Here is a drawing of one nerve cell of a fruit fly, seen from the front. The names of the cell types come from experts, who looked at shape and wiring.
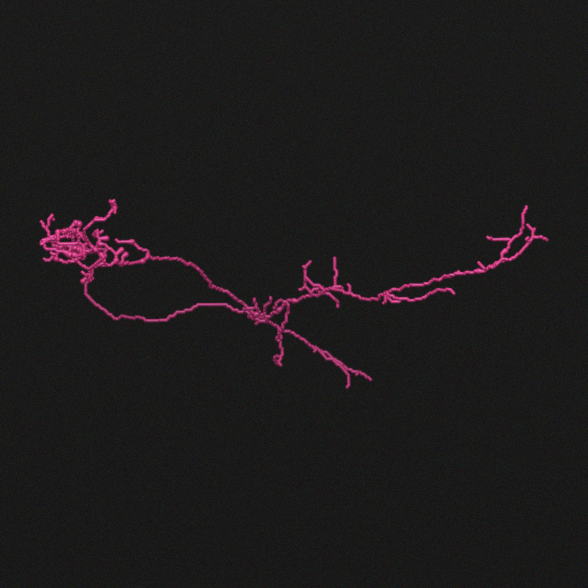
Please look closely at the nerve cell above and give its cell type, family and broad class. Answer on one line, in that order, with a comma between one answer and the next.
SMP317, hemilineage DM3_dorso_lateral, central-brain intrinsic neuron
